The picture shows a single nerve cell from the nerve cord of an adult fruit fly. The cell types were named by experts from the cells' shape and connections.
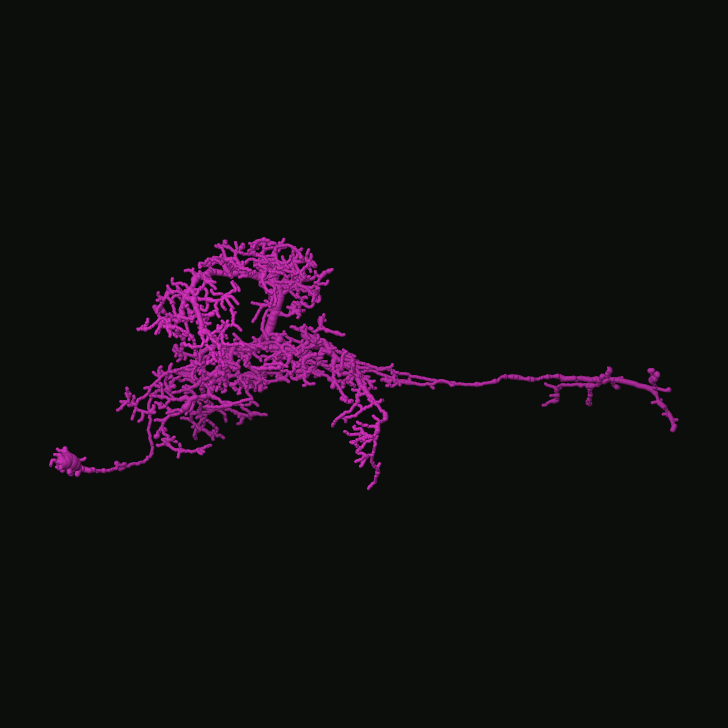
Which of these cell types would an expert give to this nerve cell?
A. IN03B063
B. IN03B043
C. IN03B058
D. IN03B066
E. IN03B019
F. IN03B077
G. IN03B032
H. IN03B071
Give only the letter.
E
